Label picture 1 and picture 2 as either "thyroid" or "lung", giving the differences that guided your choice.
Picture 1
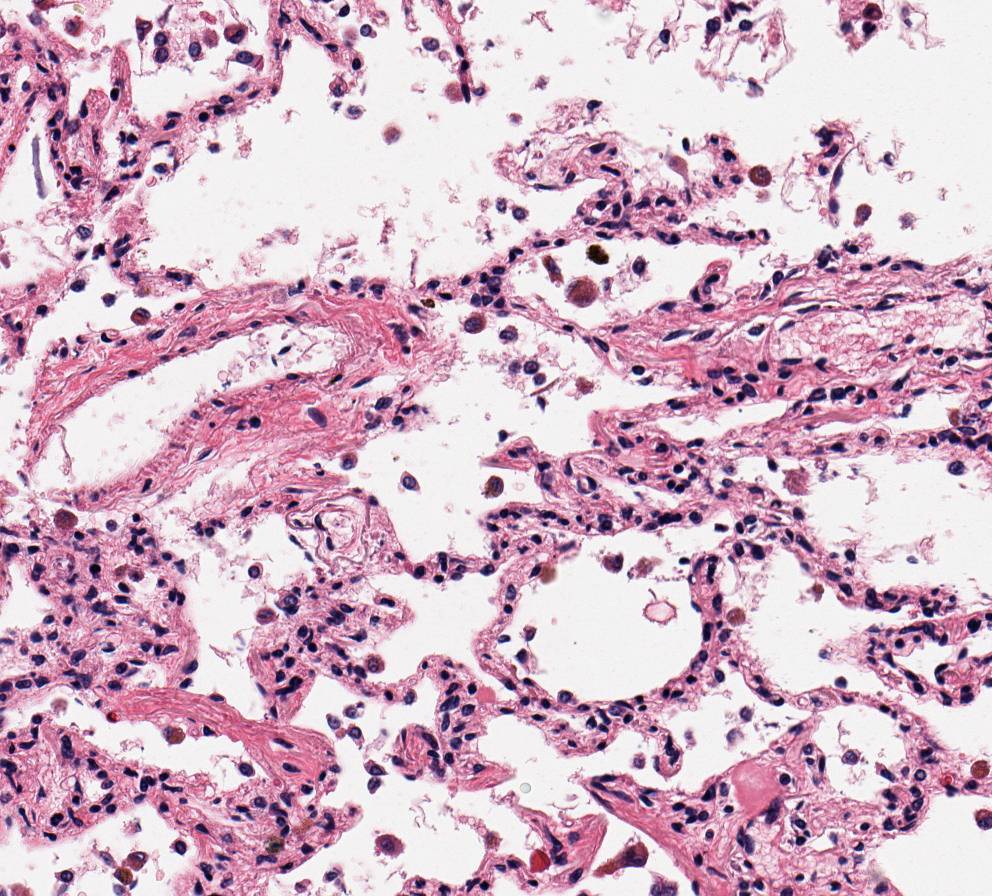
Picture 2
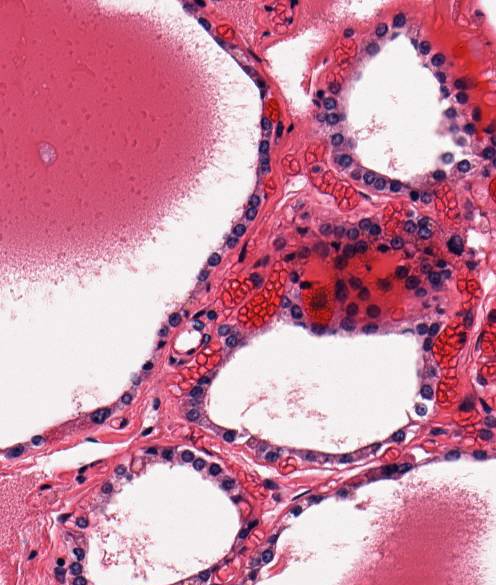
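First, picture 1 is lung and picture 2 is thyroid. Second, contents: round free cells with a central nucleus and ample cytoplasm lie in the lung spaces, mainly in the upper half, some with golden-brown granular pigment; the upper spaces also hold wispy pale pink strands and granular debris. In the thyroid, the large follicles at upper left and lower right are filled with homogeneous pink material.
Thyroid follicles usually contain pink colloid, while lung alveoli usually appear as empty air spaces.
Third, lining: the lung septa are covered by one layer of flattened to slightly plump cells with dark nuclei; thyroid follicles have one layer of flattened to low cuboidal cells with round dark nuclei.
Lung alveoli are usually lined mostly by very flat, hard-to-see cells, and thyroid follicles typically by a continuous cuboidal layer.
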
